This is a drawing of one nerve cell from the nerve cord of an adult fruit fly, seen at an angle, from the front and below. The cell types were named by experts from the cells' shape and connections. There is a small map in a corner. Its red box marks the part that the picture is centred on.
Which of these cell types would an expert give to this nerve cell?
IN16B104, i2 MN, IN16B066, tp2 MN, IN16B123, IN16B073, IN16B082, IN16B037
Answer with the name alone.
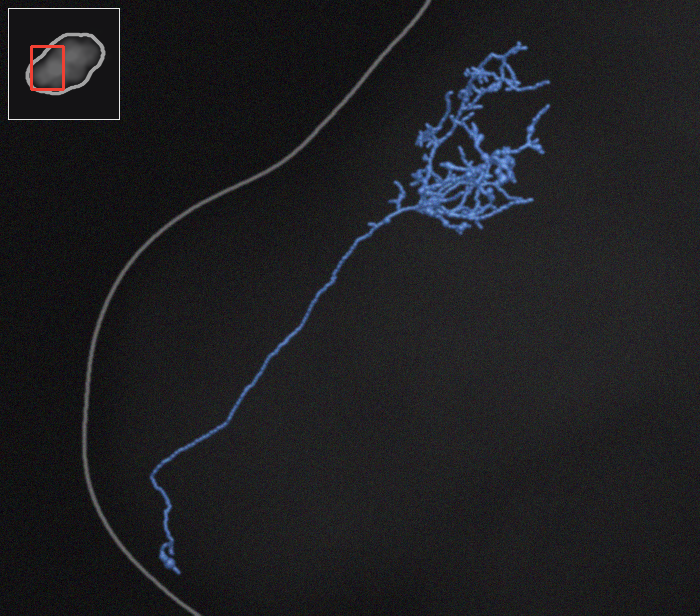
IN16B104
